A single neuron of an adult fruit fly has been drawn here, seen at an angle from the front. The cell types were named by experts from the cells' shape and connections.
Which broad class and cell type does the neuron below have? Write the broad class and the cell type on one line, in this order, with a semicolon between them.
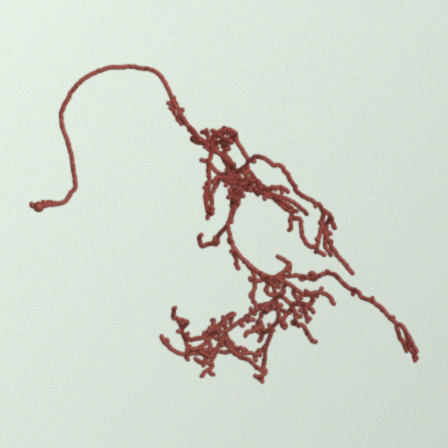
central-brain intrinsic neuron; CL007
